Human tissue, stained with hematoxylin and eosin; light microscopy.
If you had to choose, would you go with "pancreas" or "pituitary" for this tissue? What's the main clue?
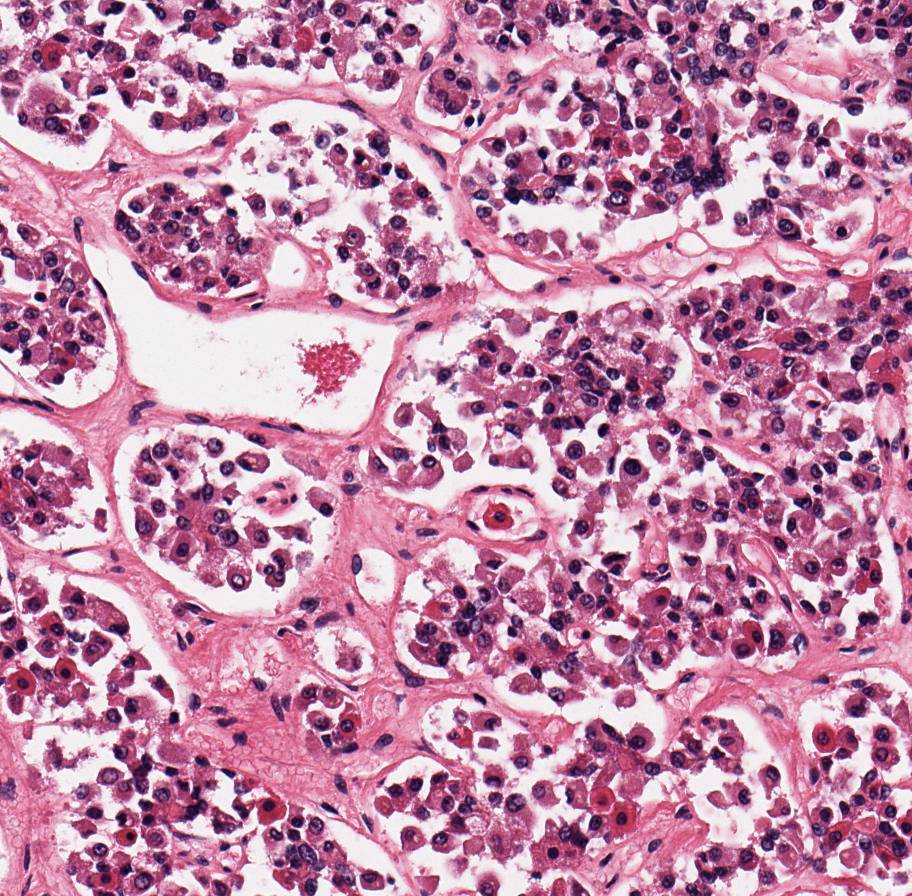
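It's pituitary. Everywhere I look, the cells sit in rounded nests divided by thin fibrous septa.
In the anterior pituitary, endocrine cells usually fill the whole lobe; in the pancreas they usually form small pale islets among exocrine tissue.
Most have one round, dark nucleus; scattered cells show bright red cytoplasm.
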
